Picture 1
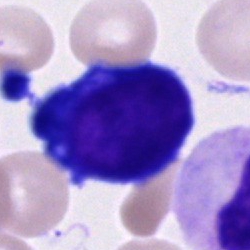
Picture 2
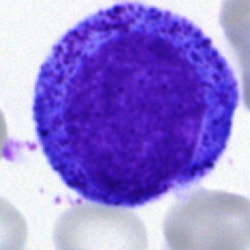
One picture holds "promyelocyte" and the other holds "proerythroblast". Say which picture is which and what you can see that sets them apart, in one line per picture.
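Picture 1 – proerythroblast. No granules are visible in the cell.
Picture 2 – promyelocyte. The cytoplasm is packed with coarse dark purple granules.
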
